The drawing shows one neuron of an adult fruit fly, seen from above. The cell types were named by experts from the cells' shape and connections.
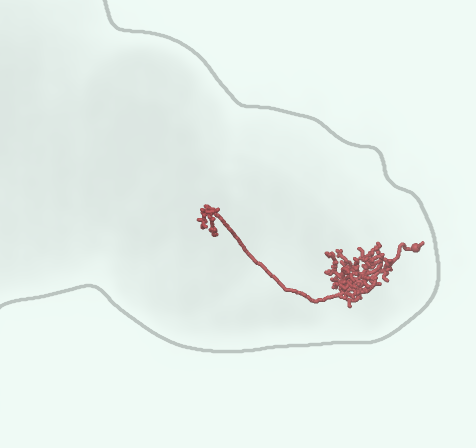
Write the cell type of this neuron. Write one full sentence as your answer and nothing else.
Among cell types, the one for this neuron is Tm26.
